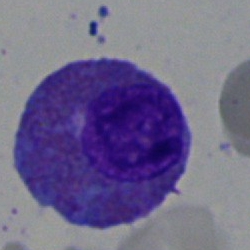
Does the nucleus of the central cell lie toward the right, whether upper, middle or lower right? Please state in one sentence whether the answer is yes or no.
Yes, the nucleus of the cell is shifted toward the right.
